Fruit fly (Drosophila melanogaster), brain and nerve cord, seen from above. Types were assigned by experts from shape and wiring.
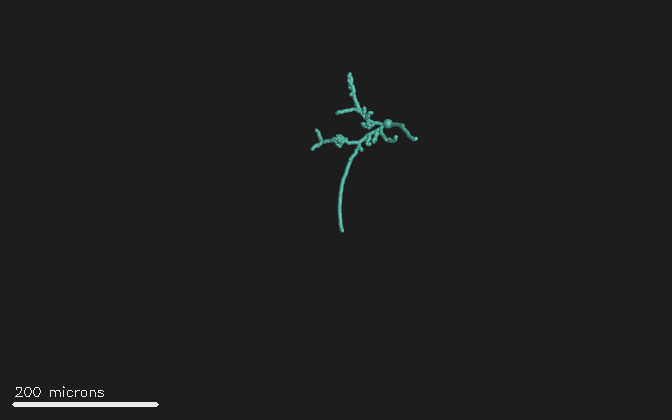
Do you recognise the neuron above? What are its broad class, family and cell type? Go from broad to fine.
sensory neuron entering the nerve cord; class mechanosensory tactile; SNta10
